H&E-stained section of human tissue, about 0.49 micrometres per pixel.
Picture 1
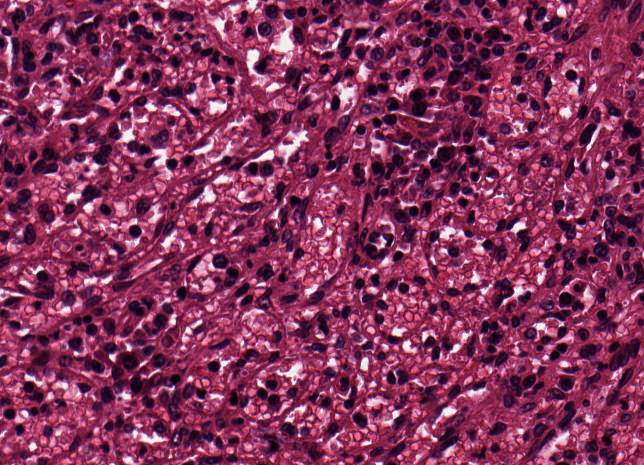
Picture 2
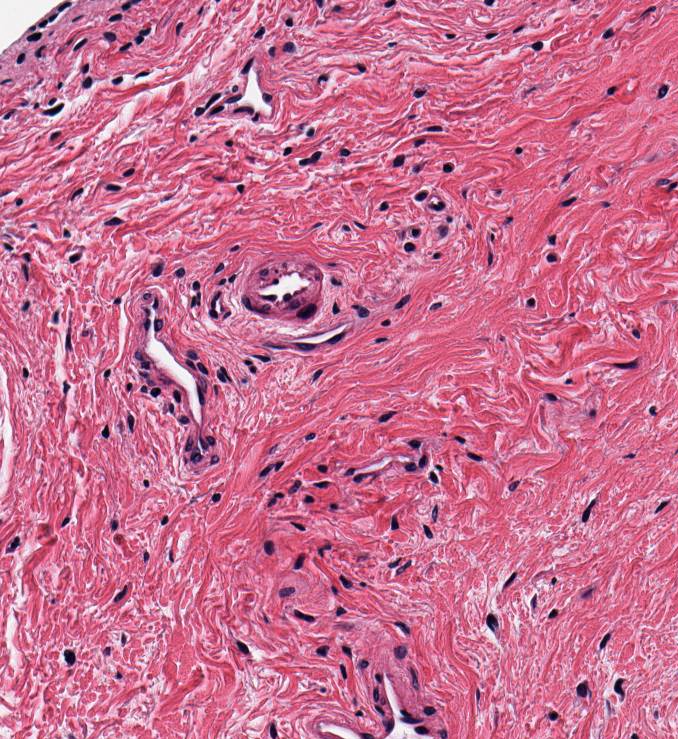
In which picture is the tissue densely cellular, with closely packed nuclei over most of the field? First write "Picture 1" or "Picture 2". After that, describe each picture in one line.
Picture 1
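In picture 1: Closely packed cells fill the entire field in small nests and sheets, with no open gland lumina.
In picture 2: The cells are sparse and scattered, with small dark spindle-shaped to oval nuclei lying between the collagen bundles.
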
